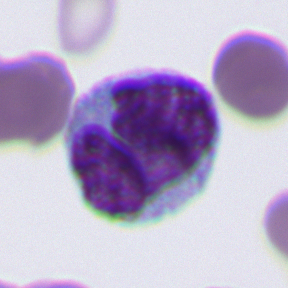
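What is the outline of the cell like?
Round and smooth.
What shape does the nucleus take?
Folded, with a deep cleft running in from the upper left side.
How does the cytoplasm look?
Pale bluish-grey, speckled with fine, dust-like granules.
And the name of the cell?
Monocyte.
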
